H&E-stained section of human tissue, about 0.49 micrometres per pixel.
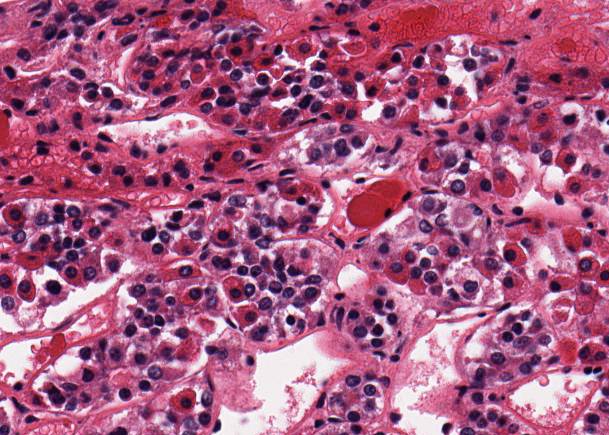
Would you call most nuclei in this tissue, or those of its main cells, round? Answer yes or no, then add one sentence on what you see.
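Yes. Most nuclei are round and darkly stained.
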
